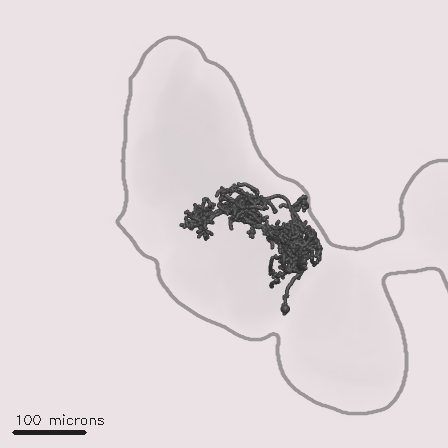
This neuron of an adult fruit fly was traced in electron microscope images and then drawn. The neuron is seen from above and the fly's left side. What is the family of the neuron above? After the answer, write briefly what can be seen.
Its family is LHCENT. This is a central-brain intrinsic neuron. From left to right in the picture it spans about 200 microns. In this view it is about as wide as it is tall.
